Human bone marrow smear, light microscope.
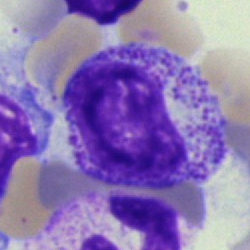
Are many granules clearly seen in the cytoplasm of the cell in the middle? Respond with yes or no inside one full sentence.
Yes, there are many visible granules in its cytoplasm.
